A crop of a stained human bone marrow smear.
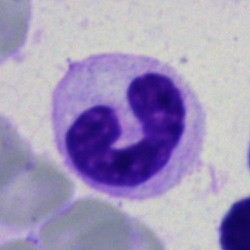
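Band neutrophil with a round, smooth outline. Its cytoplasm is plentiful and pale lilac. The gap inside the curve of the nucleus opens toward the top of the cell, and no nucleoli are visible.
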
